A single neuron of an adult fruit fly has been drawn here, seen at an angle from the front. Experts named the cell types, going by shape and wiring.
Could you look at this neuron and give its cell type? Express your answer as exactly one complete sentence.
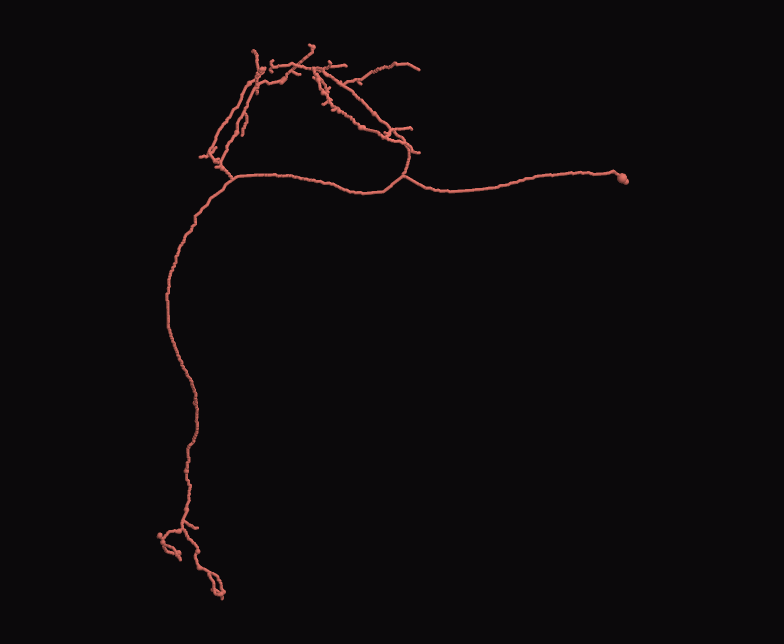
With respect to cell type, this neuron is SMP262.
